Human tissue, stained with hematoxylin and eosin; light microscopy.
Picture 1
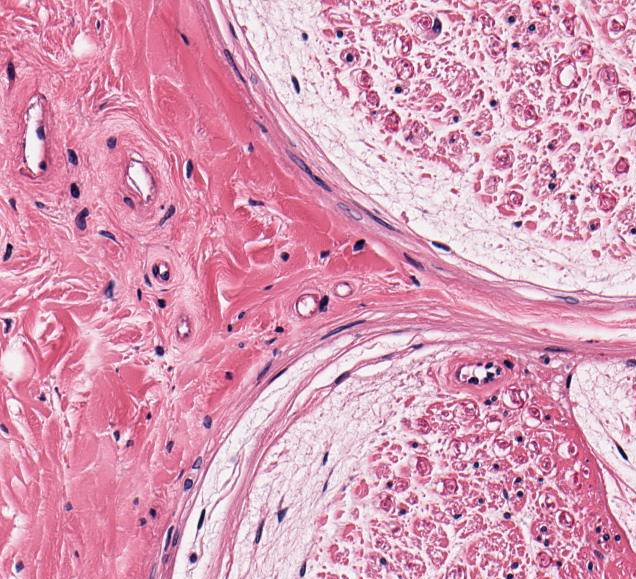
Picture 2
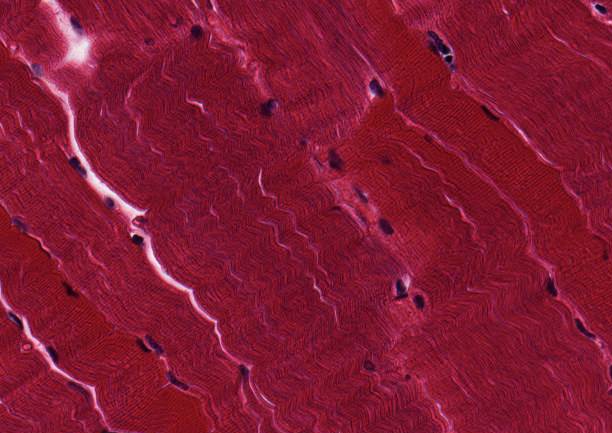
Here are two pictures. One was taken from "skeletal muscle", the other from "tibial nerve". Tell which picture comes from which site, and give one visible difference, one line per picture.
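Picture 1 shows tissue from the tibial nerve. Within both fascicles the nerve fibres are cut across, appearing as small round pink profiles.
Picture 2 shows tissue from the skeletal muscle. Long, parallel, unbranched muscle fibres run diagonally from upper left to lower right across the whole field.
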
